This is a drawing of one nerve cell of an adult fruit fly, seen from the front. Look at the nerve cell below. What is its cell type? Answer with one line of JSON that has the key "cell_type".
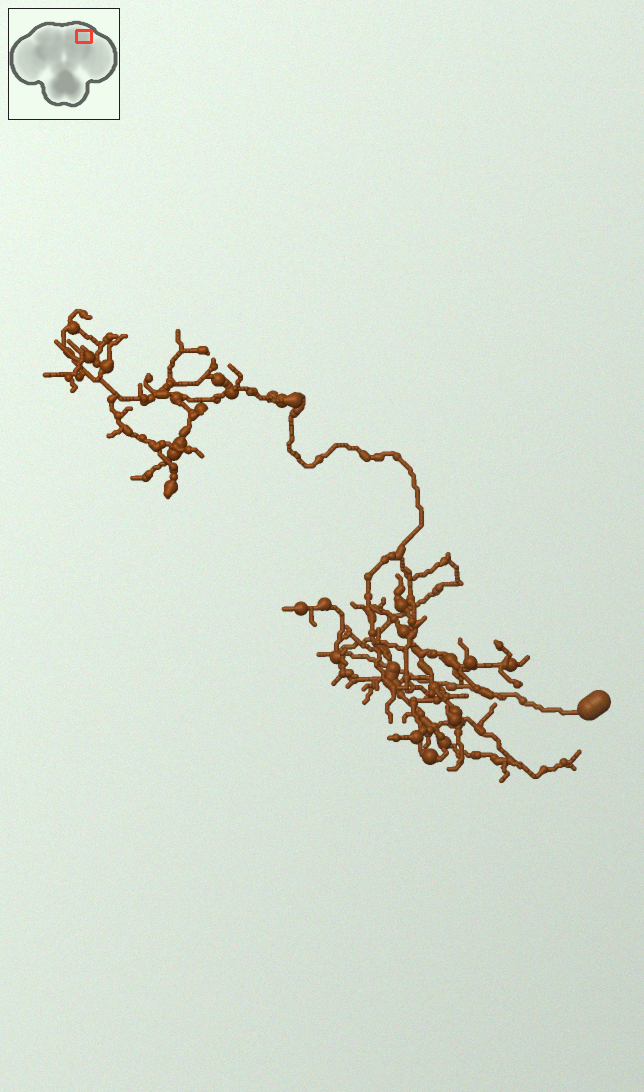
{"cell_type": "CB2290"}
